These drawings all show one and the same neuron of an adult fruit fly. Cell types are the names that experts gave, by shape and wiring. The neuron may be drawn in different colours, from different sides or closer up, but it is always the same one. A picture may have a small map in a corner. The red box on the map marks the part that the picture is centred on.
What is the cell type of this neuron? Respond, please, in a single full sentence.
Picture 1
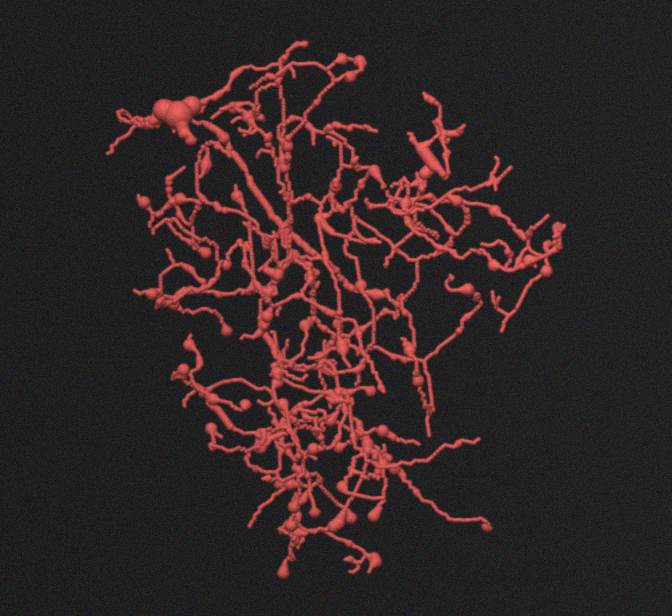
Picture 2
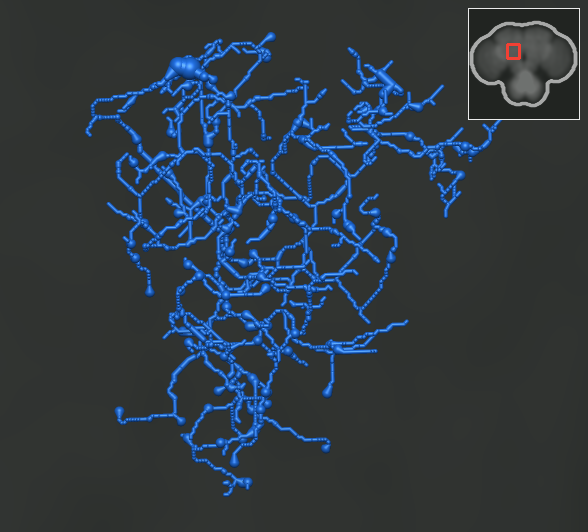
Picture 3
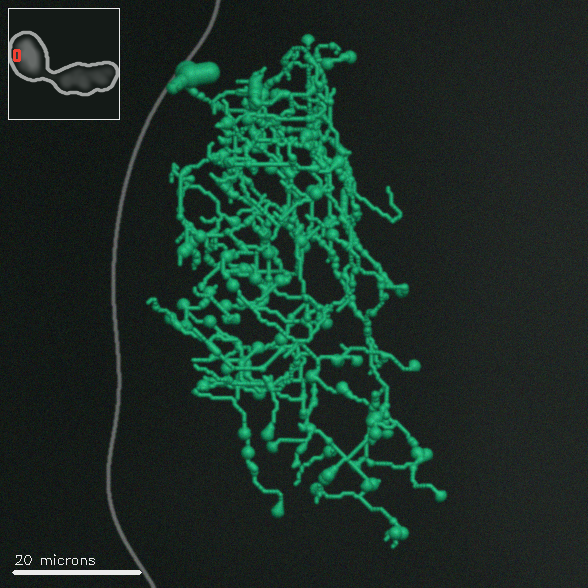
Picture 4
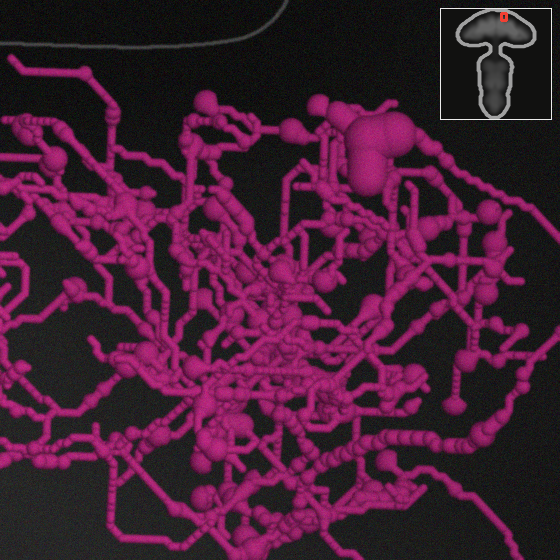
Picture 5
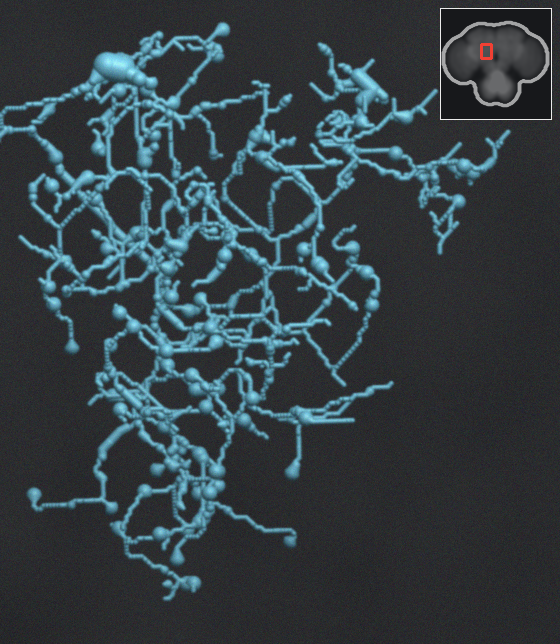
The single neuron here is of type CB3679.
